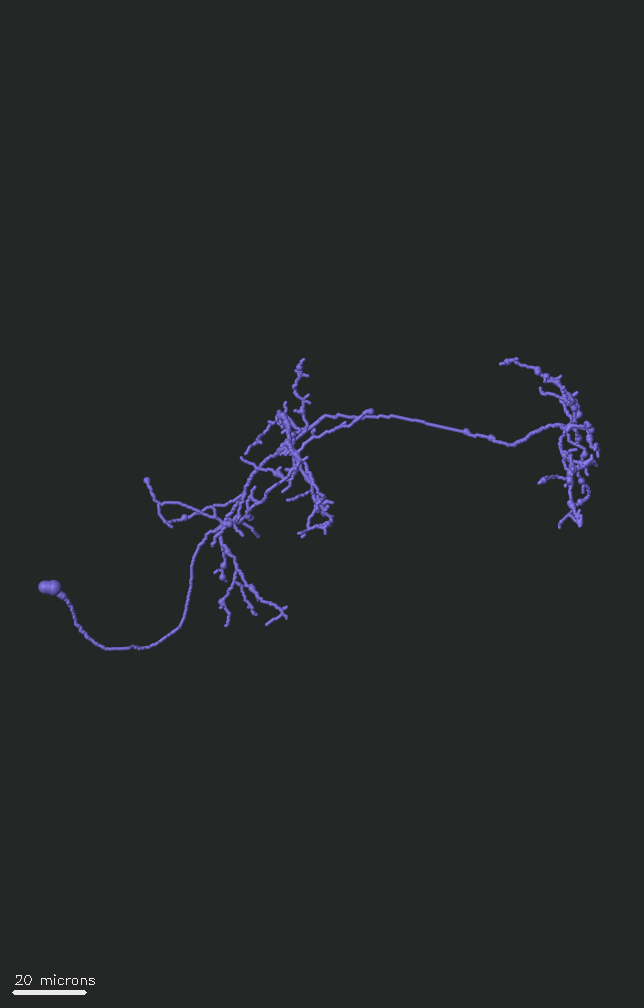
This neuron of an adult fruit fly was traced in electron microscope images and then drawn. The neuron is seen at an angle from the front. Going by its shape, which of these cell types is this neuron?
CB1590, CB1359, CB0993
CB0993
